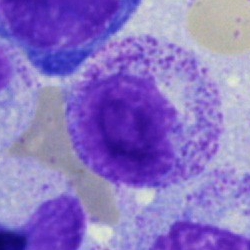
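Myelocyte, the cell in the middle of this stained bone marrow smear. Look first at the nucleus: it sits toward the left, leaving a wider band of cytoplasm on the right. Its chromatin is dense and dark purple, darkest toward the centre of this myelocyte's nucleus. Then notice the plentiful, pale lilac-blue cytoplasm, with many purple granules scattered through all of it.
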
